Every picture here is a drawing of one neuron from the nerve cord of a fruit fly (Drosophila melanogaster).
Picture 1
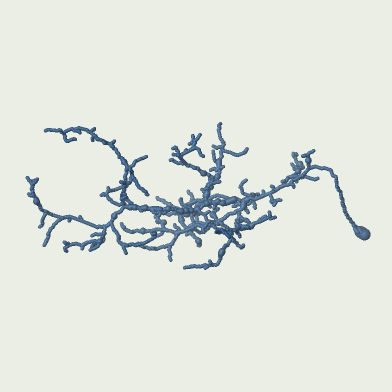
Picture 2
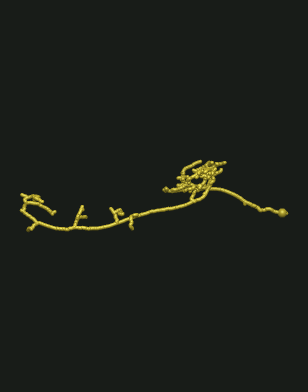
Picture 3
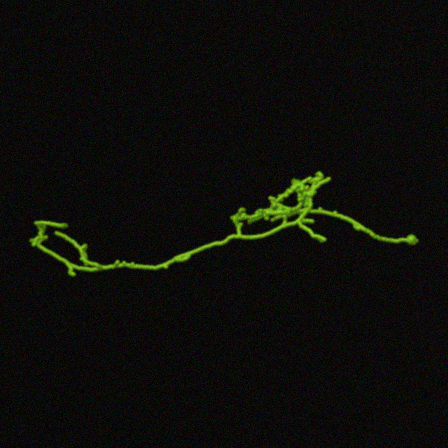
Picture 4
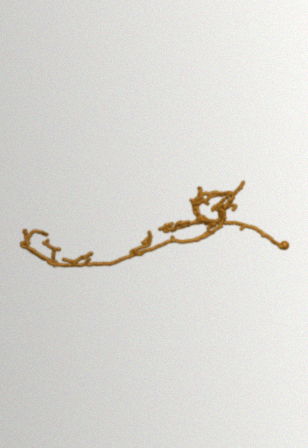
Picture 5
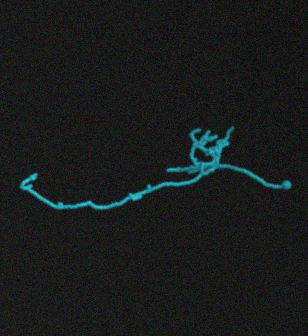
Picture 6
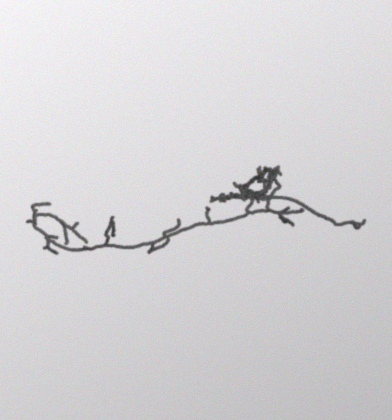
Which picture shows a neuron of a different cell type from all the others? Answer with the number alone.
1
